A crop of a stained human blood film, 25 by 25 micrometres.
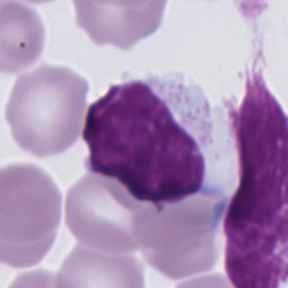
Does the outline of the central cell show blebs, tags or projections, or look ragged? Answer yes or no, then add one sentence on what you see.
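Yes. The cytoplasmic border at the upper right is ragged and poorly defined.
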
